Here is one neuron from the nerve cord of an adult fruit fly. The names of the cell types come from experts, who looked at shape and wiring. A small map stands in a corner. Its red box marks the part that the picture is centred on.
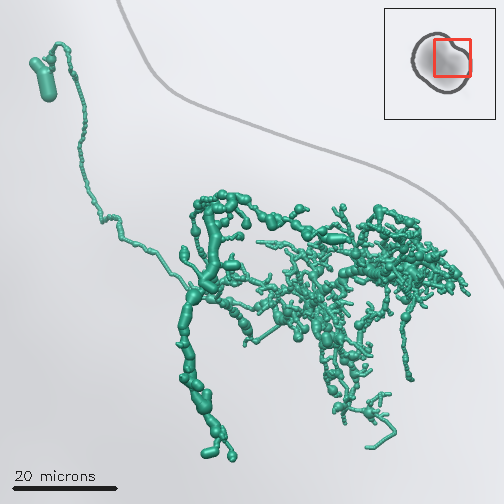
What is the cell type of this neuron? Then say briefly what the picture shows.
Its cell type is IN14A015. This is a nerve-cord intrinsic neuron. From left to right in the picture it spans about 85 microns. Dozens of branch ends can be seen.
